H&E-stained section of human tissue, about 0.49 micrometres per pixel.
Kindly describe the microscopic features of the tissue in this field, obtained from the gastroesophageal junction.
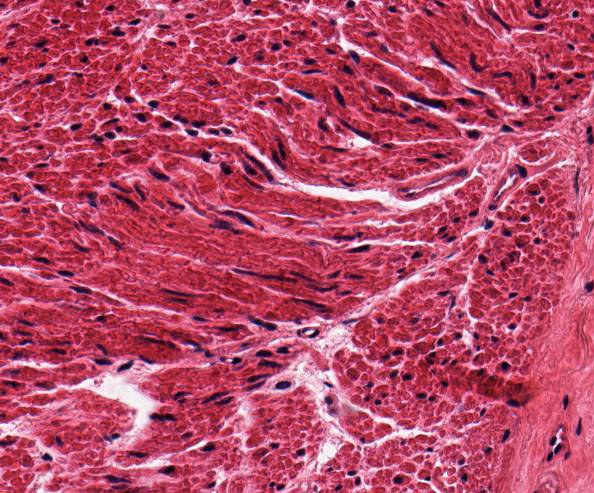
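Densely packed, deeply eosinophilic muscle fibres, grouped into bundles, fill nearly the whole field. Thin, pale pink connective tissue strands run between and separate the bundles. Where fibres are cut across, any visible nucleus lies centrally rather than at the fibre's edge. Along the right edge runs a band of denser, paler pink fibrous tissue with few nuclei.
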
